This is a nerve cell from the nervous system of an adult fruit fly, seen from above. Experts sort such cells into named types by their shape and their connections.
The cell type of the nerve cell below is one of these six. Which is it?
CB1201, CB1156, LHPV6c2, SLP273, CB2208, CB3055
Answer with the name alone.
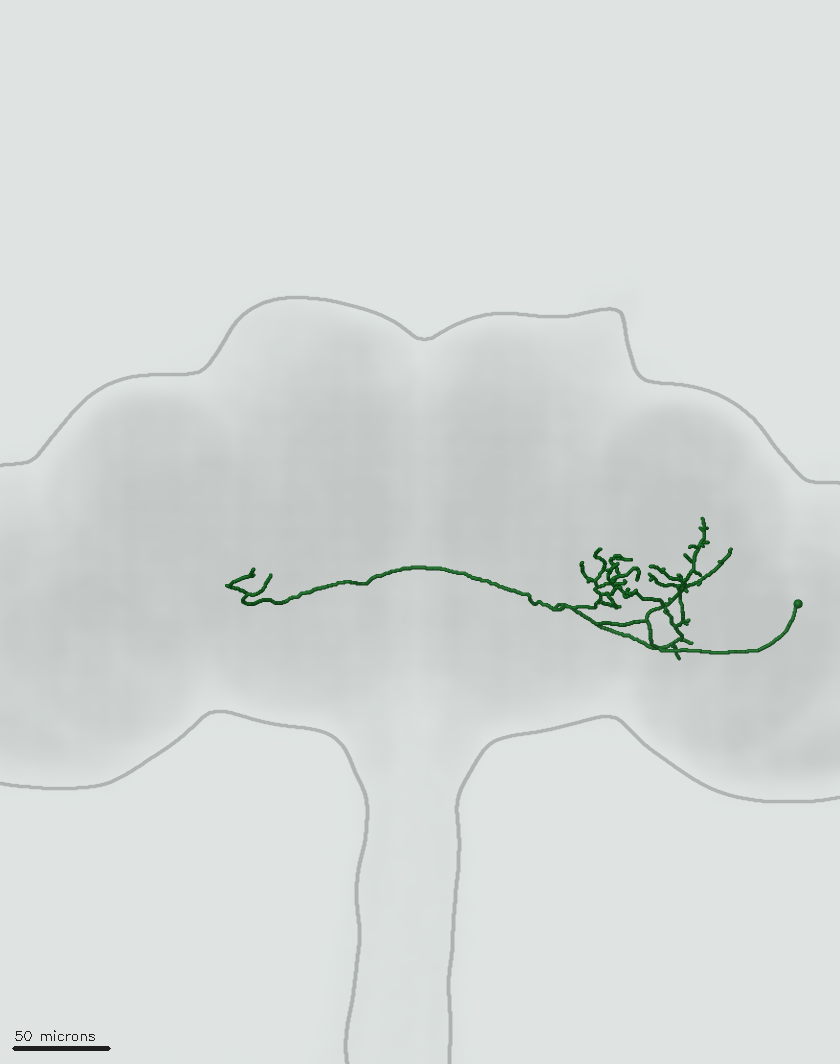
CB3055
